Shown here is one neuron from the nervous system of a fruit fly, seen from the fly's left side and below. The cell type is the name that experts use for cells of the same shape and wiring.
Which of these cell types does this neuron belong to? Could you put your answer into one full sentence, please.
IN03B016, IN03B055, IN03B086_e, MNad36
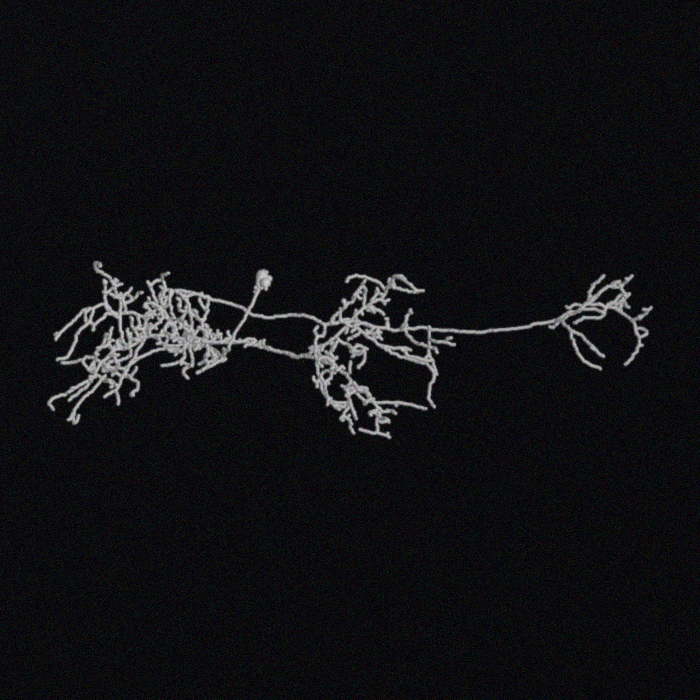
To this neuron applies the cell type name IN03B016.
